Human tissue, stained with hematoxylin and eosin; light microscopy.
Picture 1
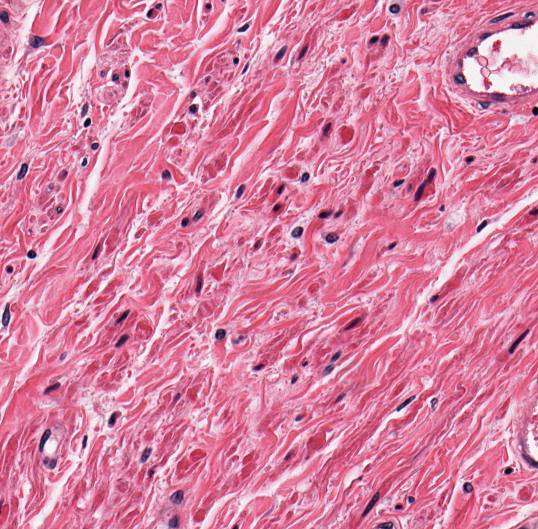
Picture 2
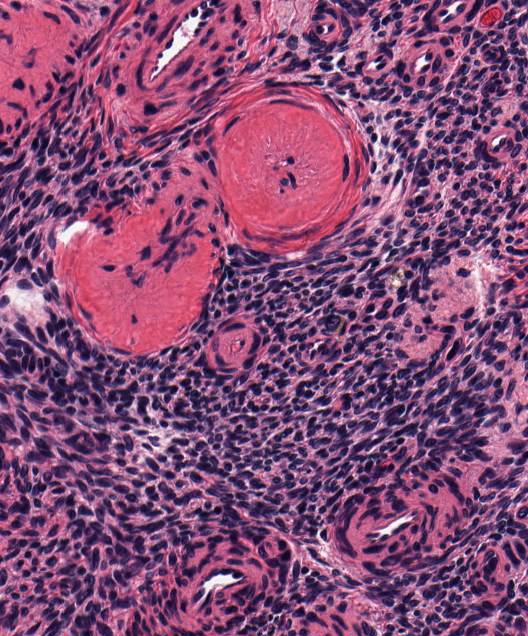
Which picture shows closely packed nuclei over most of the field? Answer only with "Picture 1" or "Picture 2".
Picture 2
